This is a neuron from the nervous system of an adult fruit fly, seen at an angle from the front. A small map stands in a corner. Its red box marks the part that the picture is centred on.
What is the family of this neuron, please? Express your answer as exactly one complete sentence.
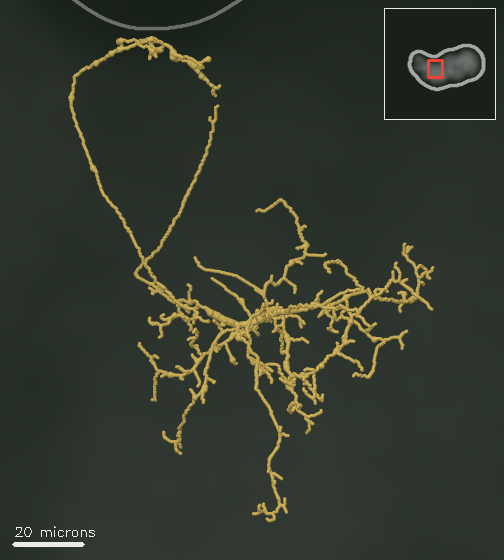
For family, the neuron is given as hemilineage 11A.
